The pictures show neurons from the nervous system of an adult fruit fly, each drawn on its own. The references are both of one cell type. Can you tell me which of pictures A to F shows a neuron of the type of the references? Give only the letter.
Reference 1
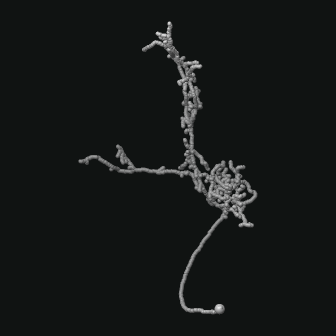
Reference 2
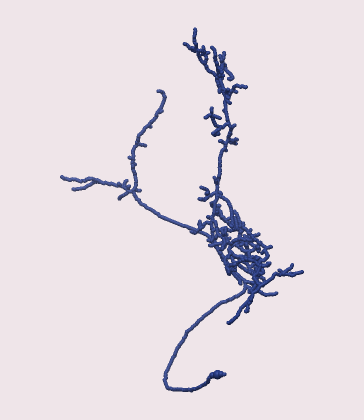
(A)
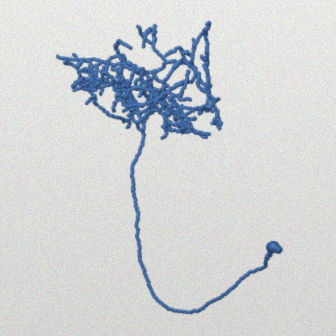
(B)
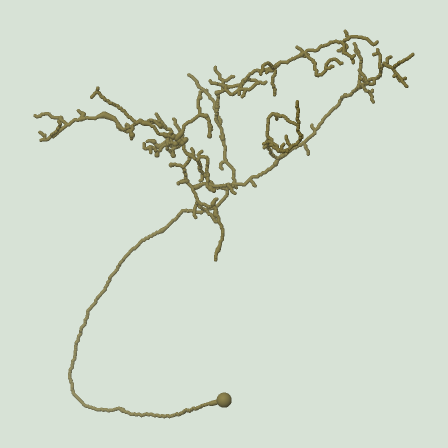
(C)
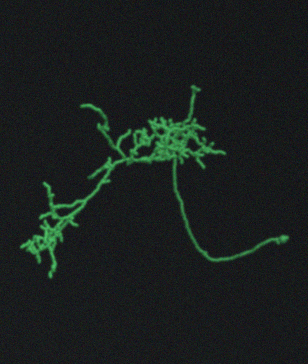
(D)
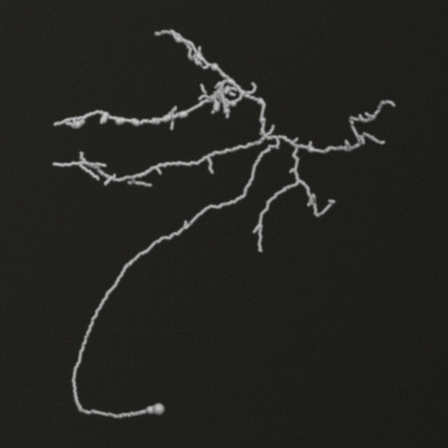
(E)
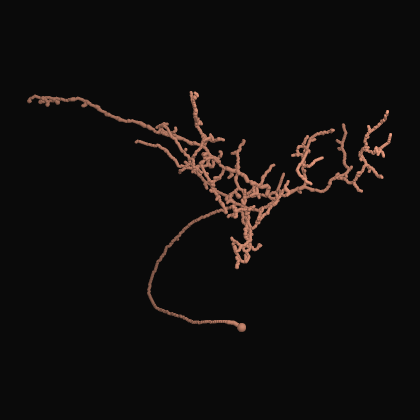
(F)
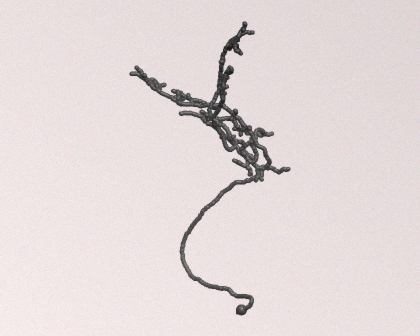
C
